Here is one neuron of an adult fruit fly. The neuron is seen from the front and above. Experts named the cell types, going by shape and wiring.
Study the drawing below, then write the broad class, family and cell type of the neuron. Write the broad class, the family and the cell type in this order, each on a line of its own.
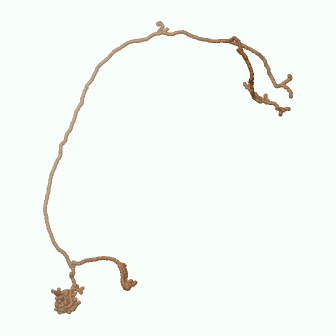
central-brain intrinsic neuron
hemilineage ALl1_ventral
VA5_lPN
